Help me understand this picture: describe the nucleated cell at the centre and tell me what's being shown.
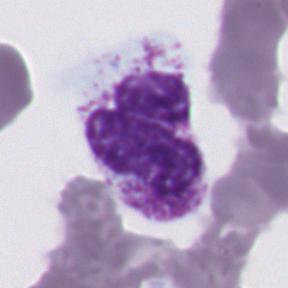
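Small reddish-purple granules lie in the cytoplasm, gathered mostly above and below the nucleus. No nucleoli are visible in the nucleus. The edge of the cell is faint and irregular, traced mainly by scattered granules. This is a segmented neutrophil.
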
